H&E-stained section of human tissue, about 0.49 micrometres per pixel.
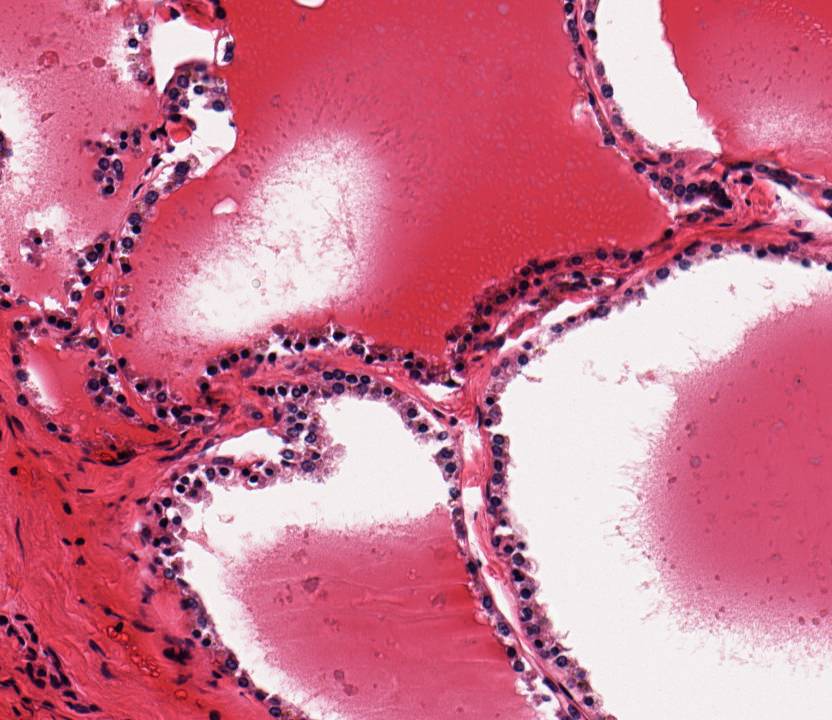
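Thyroid: a few large, dilated spaces separated by thin partitions take up most of the field. A single layer of cuboidal epithelial cells lines the spaces, and small clusters of lining cells project into them at upper left and left centre. Denser pink fibrous stroma with elongated spindle-shaped nuclei lies in the lower left corner.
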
